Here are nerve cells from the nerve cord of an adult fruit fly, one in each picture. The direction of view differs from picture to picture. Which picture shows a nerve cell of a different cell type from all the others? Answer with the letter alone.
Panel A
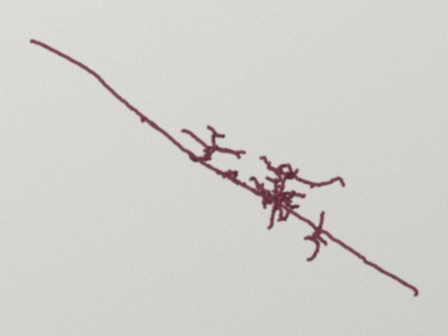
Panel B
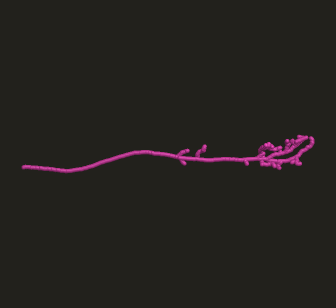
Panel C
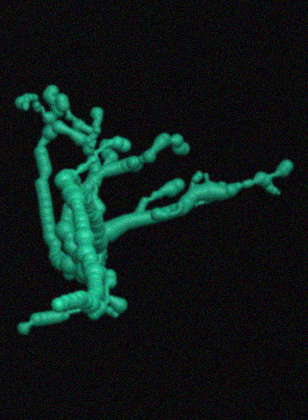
A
